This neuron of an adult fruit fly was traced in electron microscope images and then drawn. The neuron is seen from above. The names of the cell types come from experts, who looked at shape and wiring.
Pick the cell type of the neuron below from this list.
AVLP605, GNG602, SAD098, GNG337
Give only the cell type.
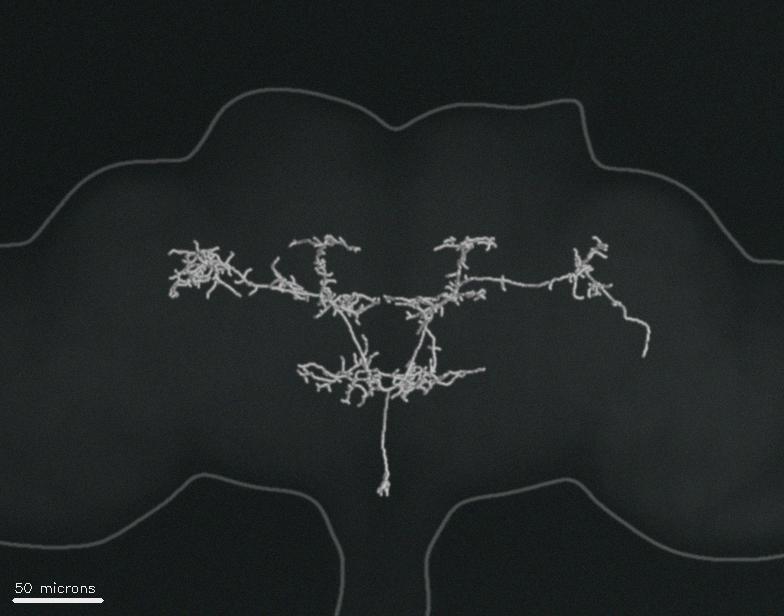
GNG337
